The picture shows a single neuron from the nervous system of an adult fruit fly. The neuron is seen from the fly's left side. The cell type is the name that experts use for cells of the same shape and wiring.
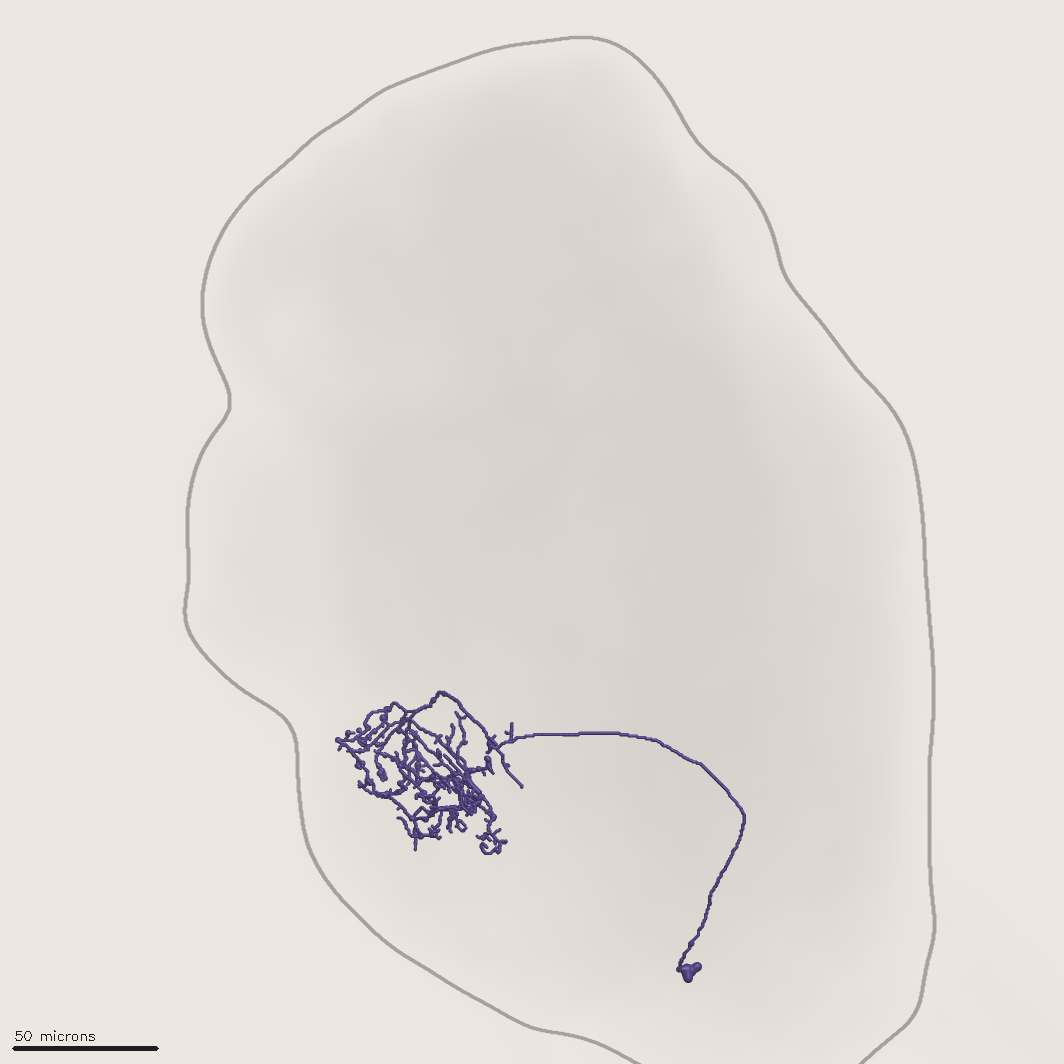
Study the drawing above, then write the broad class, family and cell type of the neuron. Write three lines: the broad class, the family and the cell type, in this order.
central-brain intrinsic neuron
hemilineage LB5
GNG409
